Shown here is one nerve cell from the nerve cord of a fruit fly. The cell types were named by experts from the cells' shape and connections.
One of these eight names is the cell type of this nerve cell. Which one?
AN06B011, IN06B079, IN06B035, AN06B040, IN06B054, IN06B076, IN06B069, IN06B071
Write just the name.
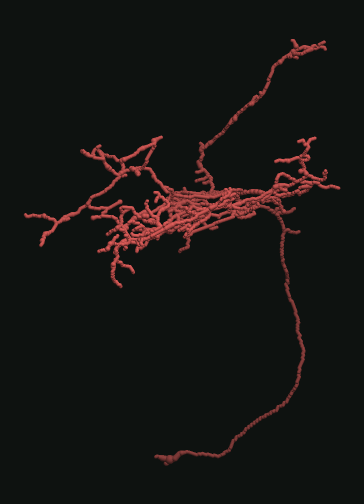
IN06B071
